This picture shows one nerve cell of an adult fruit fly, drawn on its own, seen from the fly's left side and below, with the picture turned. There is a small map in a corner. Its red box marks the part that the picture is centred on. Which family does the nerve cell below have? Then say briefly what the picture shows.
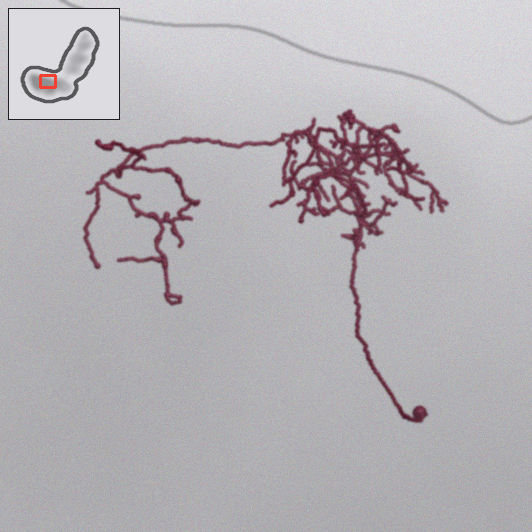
The family is hemilineage VPNl&d1_dorsal. Its broad class is central-brain intrinsic neuron. The cell body is at the lower right of the picture. The picture shows dozens of branch ends.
